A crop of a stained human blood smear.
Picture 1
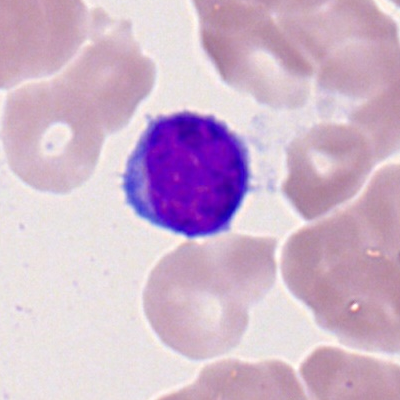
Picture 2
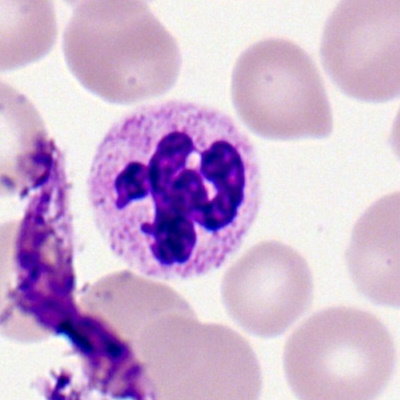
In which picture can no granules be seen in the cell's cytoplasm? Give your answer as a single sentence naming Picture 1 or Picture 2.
The cytoplasm of the cell shown in picture 1 holds no visible granules.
